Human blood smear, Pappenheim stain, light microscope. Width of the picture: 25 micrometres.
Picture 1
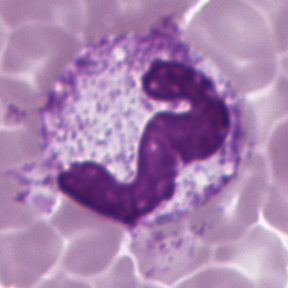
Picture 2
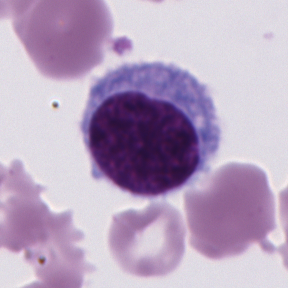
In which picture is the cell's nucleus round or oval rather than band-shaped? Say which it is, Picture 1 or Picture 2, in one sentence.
A nucleus forming one compact round or oval mass is found in Picture 2.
